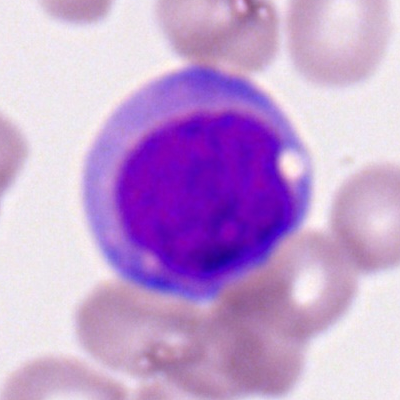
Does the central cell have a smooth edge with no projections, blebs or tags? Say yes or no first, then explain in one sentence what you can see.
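Yes. The cell outline is round and smooth.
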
